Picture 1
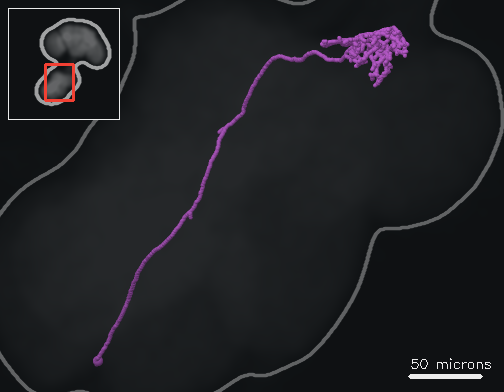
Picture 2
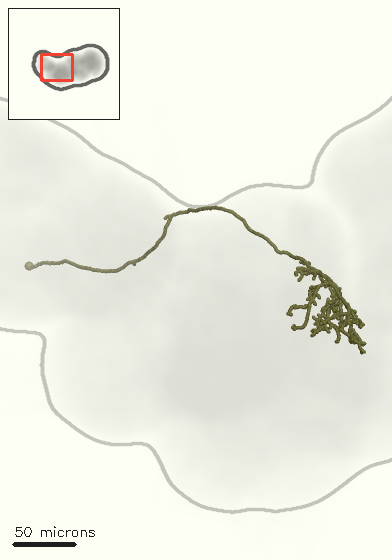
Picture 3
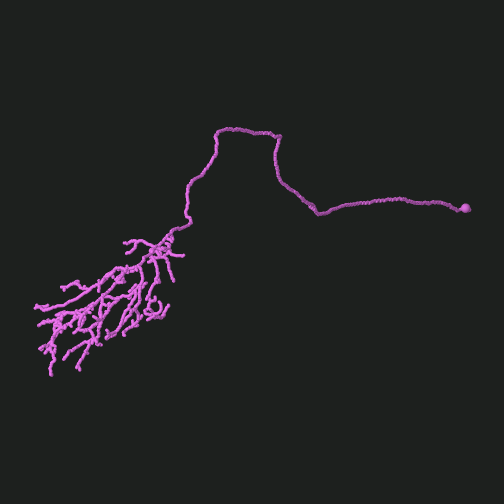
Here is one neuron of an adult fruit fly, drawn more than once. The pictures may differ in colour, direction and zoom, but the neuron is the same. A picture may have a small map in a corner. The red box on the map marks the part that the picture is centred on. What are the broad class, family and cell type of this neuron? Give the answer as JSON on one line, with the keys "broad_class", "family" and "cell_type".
{"broad_class": "nerve-cord intrinsic neuron", "family": "hemilineage 06B", "cell_type": "IN06B040"}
